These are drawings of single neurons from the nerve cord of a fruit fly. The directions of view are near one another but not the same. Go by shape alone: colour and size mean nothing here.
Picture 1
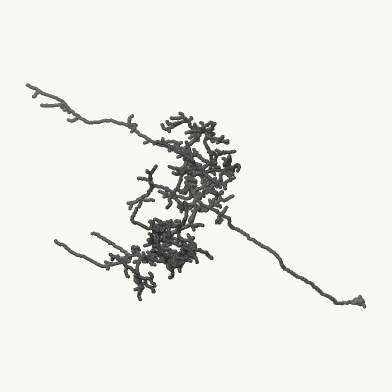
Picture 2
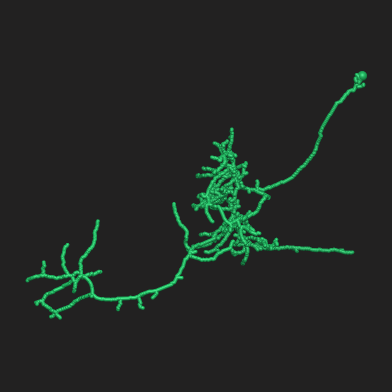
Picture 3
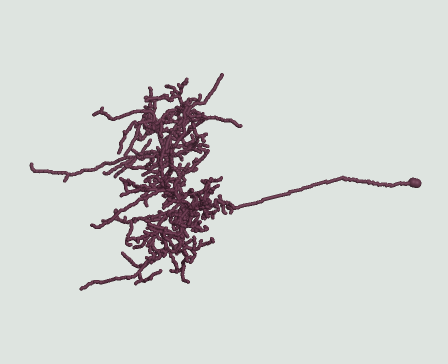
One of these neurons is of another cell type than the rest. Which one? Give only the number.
2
